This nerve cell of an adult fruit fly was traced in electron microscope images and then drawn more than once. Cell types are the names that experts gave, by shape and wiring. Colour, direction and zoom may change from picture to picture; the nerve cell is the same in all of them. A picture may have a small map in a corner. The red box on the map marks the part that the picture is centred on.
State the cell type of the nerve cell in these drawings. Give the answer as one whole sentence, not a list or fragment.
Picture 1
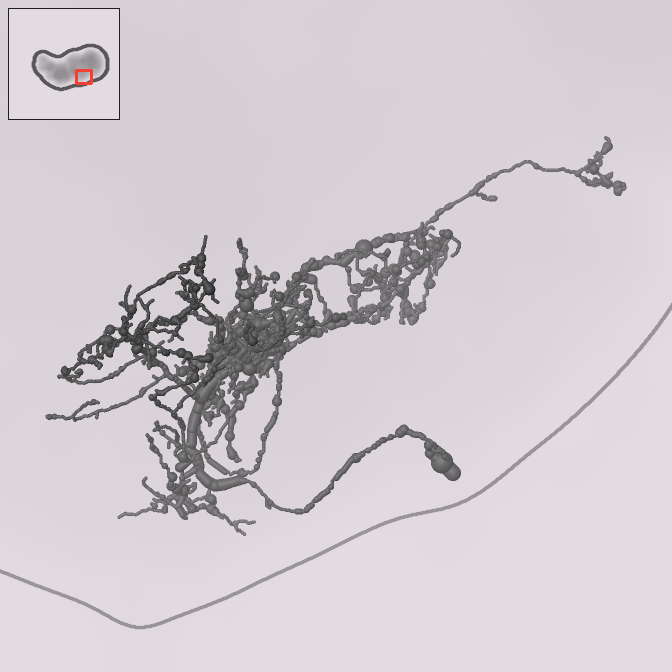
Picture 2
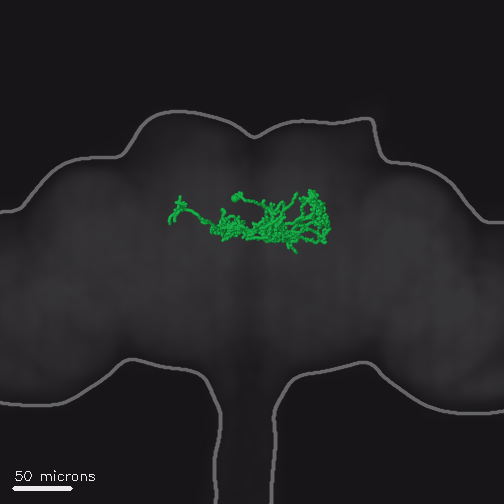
This nerve cell is of the type GNG175.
